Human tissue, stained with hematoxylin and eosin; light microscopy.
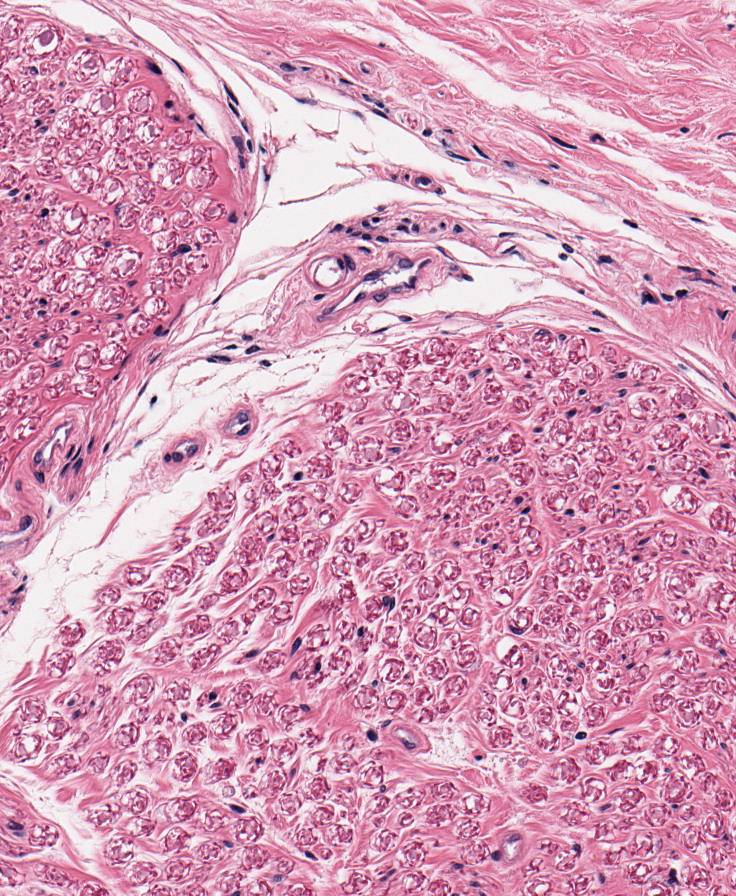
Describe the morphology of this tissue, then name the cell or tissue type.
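Two rounded fibre bundles cut across: smaller at upper left, larger filling lower and right field. Fibres in cross-section as closely packed round profiles, each a small central pink core within a pale ring. Dark nuclei sparse, scattered between profiles, mostly oval or elongated. Each bundle wrapped by thin layer of flattened cells, elongated nuclei parallel to its edge. Tissue: tibial nerve.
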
